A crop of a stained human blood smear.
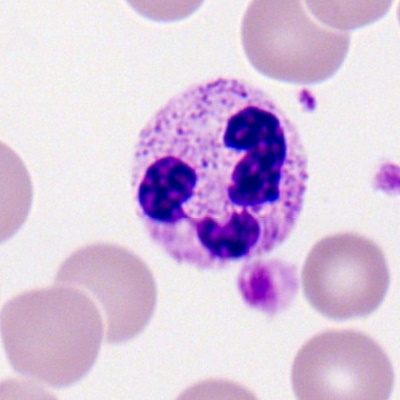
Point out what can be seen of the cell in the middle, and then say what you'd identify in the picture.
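Starting with the outline, it is round and smooth. The nucleus is divided into three lobes, the largest of which is curved and lies at the upper right. Its chromatin is dark purple and coarsely clumped. The cell in the middle is a segmented neutrophil.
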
